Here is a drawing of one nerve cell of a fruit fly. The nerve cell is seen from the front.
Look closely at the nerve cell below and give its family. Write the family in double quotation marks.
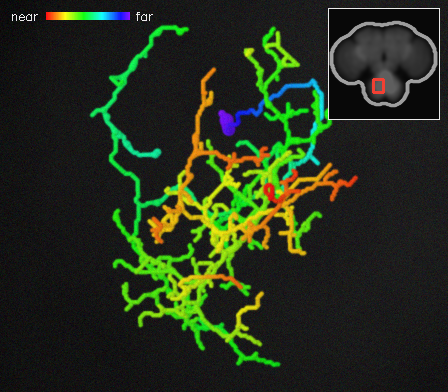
"hemilineage 20A.22A"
